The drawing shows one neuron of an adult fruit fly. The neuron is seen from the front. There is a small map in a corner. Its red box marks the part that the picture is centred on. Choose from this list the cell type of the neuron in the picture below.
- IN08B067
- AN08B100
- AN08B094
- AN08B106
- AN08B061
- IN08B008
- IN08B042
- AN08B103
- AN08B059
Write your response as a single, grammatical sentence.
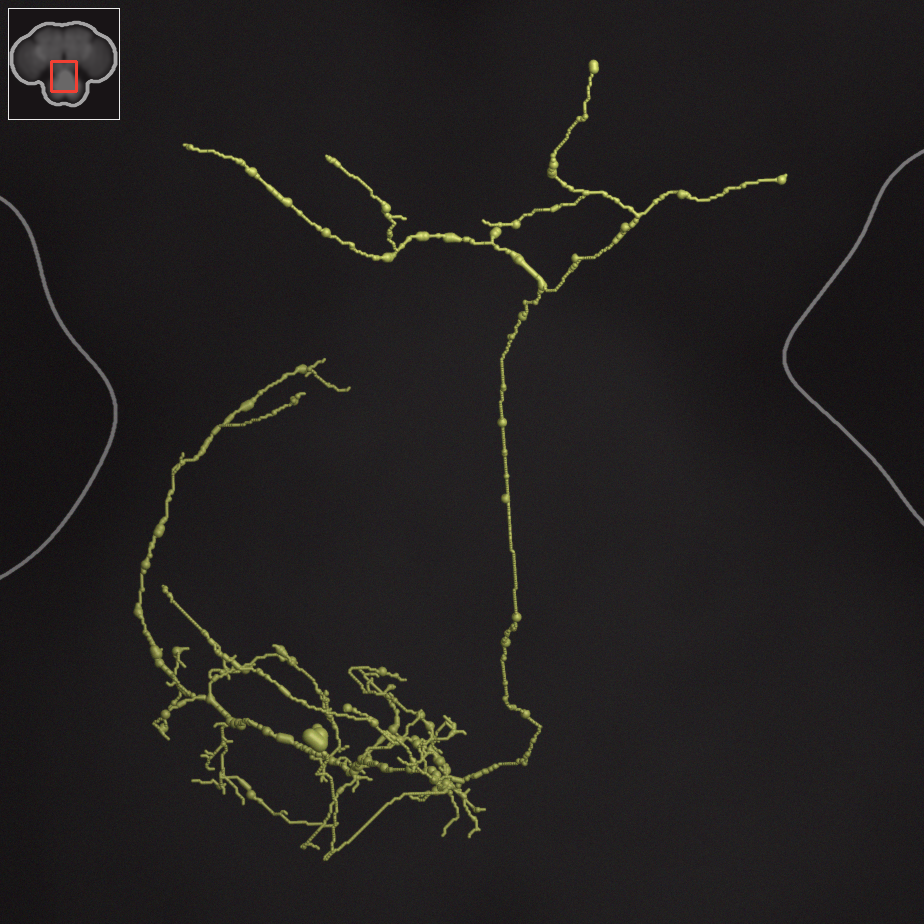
It is AN08B103 that is the cell type of the neuron.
